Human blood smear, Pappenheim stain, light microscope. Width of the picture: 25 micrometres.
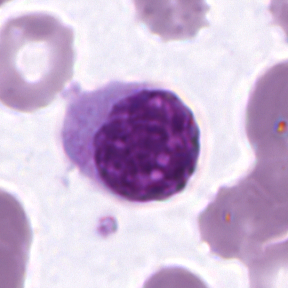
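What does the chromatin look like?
Coarse, with dark purple clumps separated by small paler spaces.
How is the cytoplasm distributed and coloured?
Widest on the left of the nucleus and thin on the right, pale lilac-blue, with no visible granules.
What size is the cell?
About 13 by 11 micrometres.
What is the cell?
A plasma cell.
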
